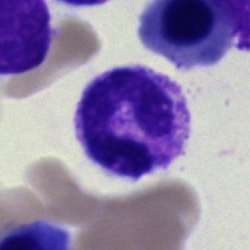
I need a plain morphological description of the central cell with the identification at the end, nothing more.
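Round cell, finely bumpy edge. The darkest purple material runs as a curved band across the lower part. The middle is paler, a lilac-pink area. Granules go right out to the cell edge, with no clear granule-free rim. It's a segmented neutrophil.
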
